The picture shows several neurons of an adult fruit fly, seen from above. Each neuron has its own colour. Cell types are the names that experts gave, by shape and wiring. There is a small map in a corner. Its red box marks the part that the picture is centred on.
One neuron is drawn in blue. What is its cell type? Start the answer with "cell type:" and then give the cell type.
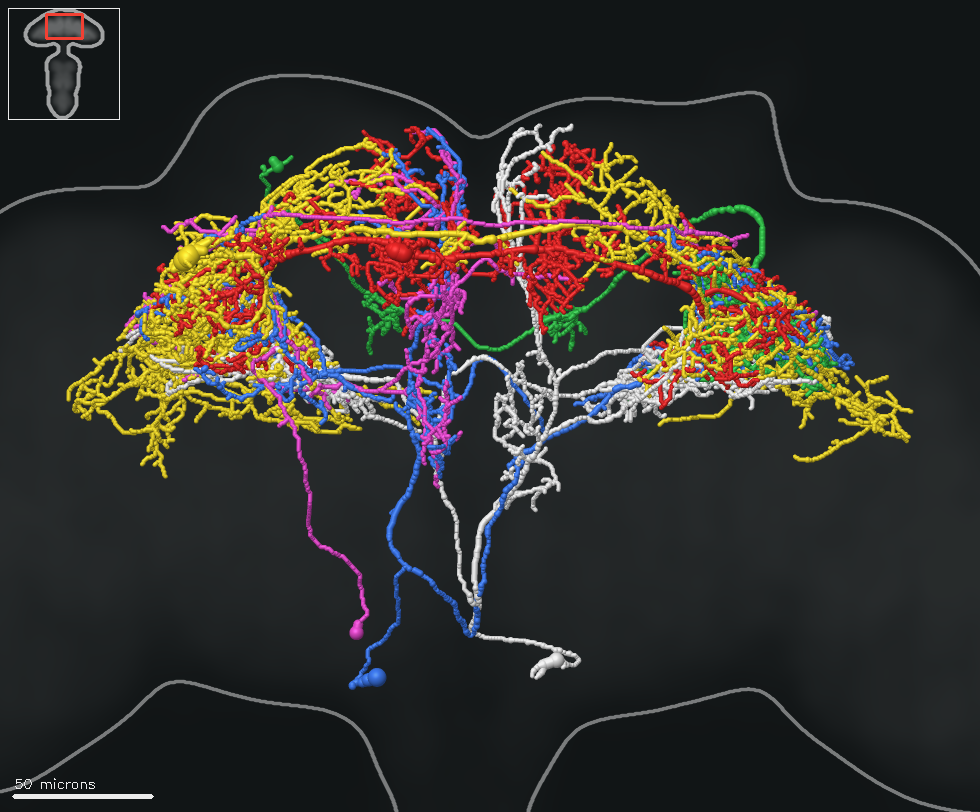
cell type: CL344_b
